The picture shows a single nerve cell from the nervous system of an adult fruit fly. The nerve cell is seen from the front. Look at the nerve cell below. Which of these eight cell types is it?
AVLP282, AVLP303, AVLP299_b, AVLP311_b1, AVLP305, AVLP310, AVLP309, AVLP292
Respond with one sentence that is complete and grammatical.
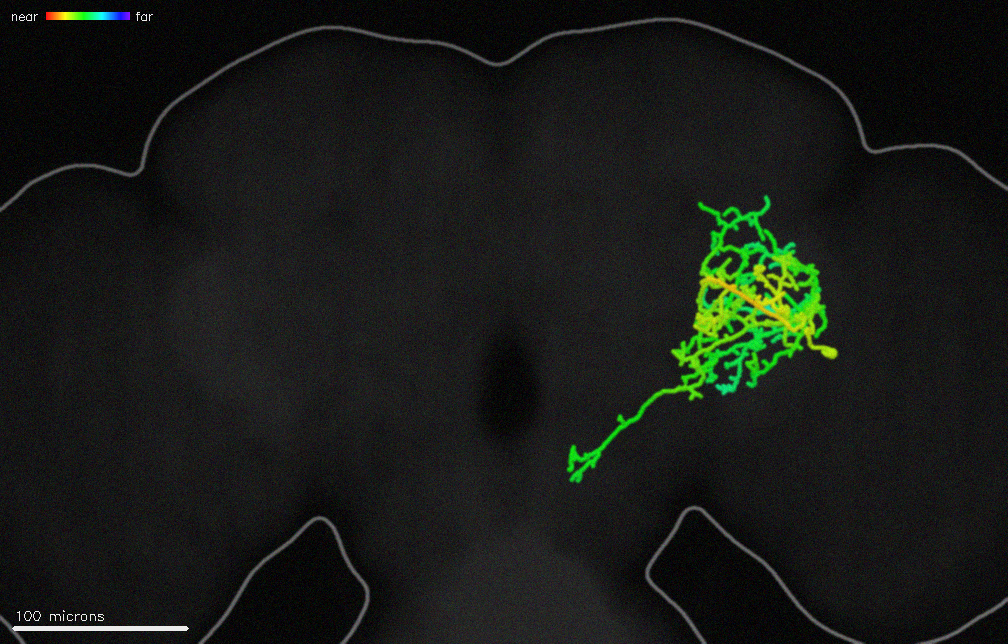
The neuron is a member of cell type AVLP299_b.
